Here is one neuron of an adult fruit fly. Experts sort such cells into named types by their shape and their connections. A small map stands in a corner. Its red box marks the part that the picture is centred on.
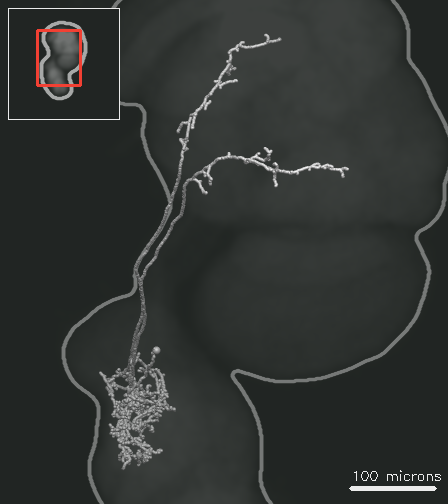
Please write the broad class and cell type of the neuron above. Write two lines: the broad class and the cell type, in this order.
ascending neuron
ANXXX154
